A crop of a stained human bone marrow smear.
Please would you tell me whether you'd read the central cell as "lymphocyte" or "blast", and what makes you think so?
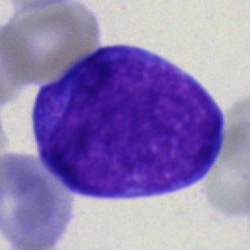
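I'd call this a blast rather than a lymphocyte. What decides it for me is the chromatin: it is fine and evenly spread, with small pale specks rather than coarse dark clumps.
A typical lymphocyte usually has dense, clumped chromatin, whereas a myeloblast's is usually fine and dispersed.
Otherwise I see a broad, rounded oval, wider than tall, with a nucleus filling nearly the whole cell and a thin rim of deep blue cytoplasm at the edge.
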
